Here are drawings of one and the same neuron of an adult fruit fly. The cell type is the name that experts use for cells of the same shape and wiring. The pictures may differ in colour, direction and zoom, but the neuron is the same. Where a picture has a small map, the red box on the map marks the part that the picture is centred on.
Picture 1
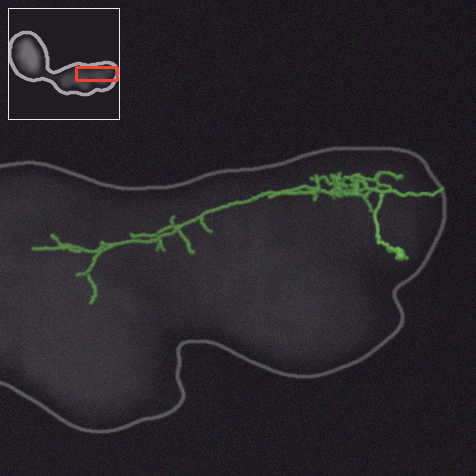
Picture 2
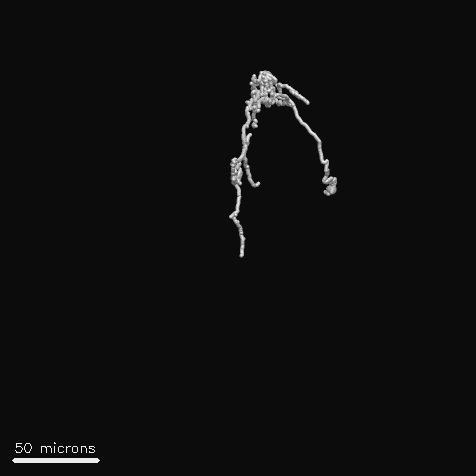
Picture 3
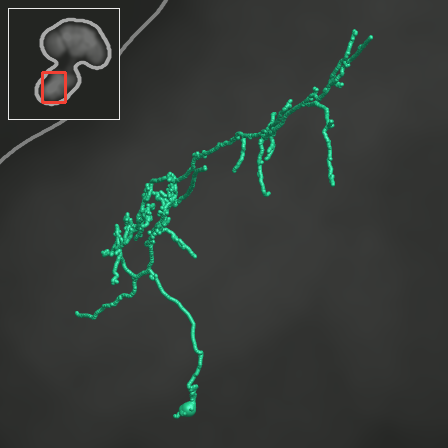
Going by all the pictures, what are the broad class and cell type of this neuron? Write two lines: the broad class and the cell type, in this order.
efferent neuron of the nerve cord
ENXXX226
